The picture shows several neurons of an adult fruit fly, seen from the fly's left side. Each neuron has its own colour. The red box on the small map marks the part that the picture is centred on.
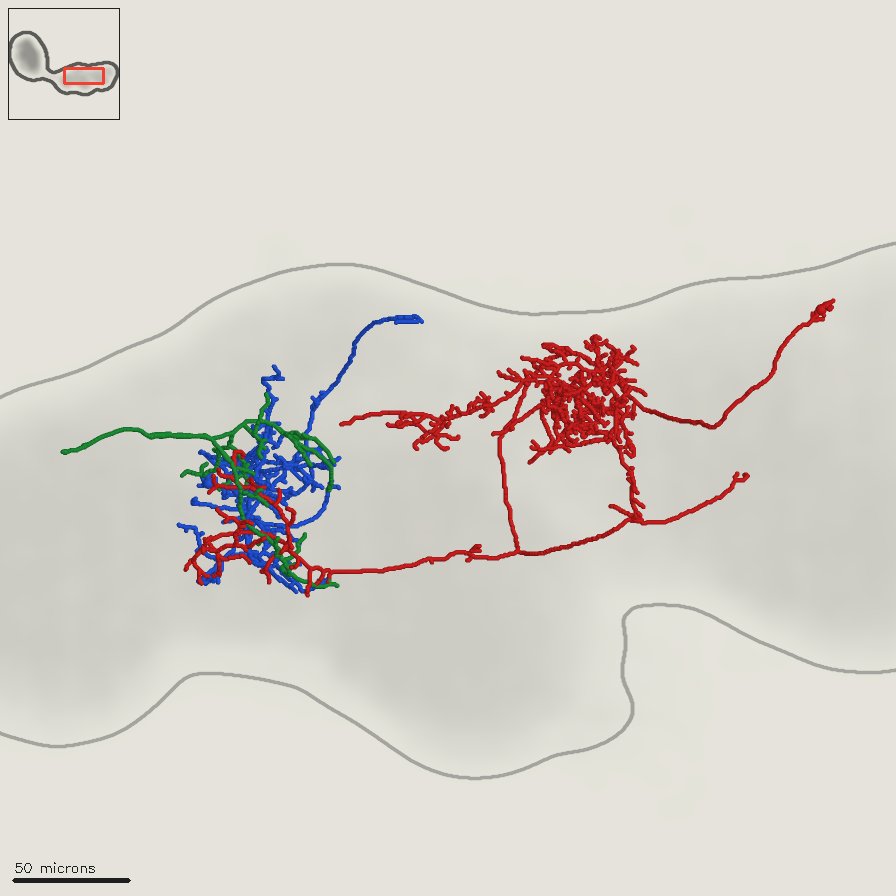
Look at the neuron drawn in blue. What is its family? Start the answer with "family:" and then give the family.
family: hemilineage 17A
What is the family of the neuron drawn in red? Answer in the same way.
family: hemilineage 17B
